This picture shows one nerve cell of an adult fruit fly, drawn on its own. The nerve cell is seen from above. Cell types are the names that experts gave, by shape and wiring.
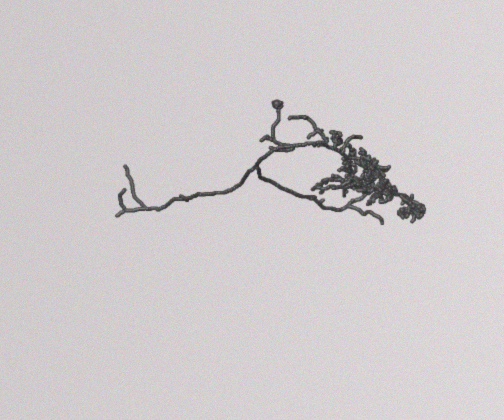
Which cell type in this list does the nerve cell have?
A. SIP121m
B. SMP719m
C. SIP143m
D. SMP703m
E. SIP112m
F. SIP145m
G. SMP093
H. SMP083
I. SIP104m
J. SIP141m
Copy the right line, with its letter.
I. SIP104m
